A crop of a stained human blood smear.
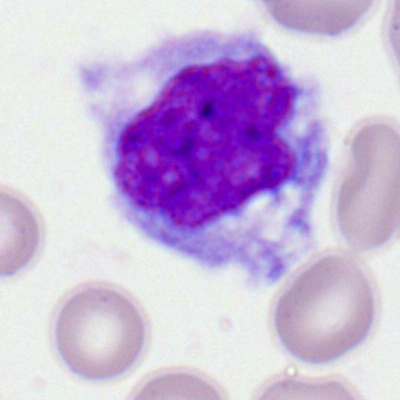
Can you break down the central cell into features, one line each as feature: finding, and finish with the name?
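Outline: irregular, the cytoplasmic edge ragged and frayed
Nucleus: toward the upper part, more cytoplasm below
Cytoplasm: around the nucleus on all sides
Granules: no coarse dark ones visible
Name: monocyte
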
